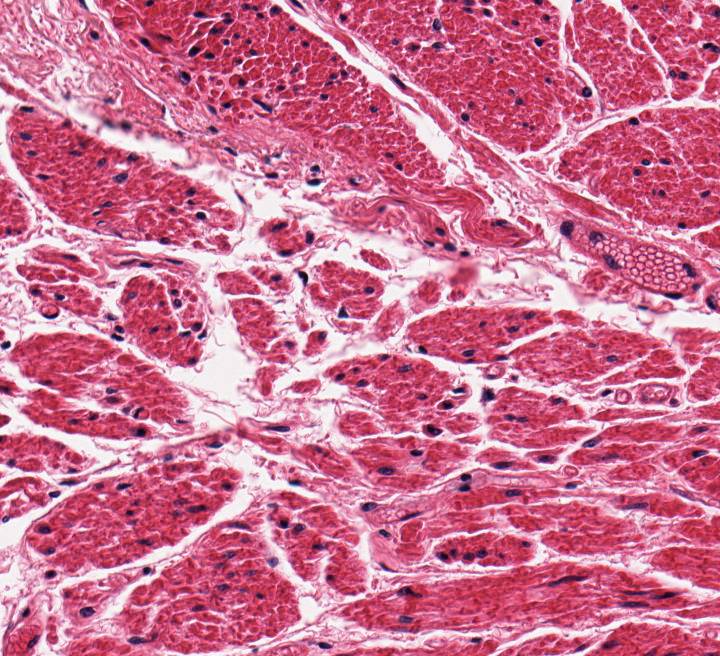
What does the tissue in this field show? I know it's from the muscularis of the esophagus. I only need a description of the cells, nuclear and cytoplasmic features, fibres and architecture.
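Most muscle bundles are cut across or obliquely, appearing as rounded or angular islands rather than long strips. Each bundle has finely mottled cytoplasm with many small, tightly packed cell profiles and no cross-striations. Right of the upper centre, a small oval structure holds a honeycomb of small pale rings. No epithelium, glands or fat cells are present anywhere.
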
